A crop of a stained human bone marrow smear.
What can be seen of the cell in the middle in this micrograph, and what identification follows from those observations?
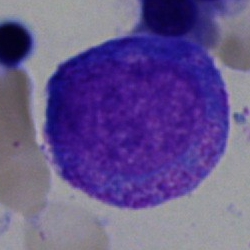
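Outline round and smooth. Granules densest toward the lower right edge. No clear vacuoles. A small, dark, round nucleated cell lies just beyond the upper left. Cell in the middle: promyelocyte.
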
